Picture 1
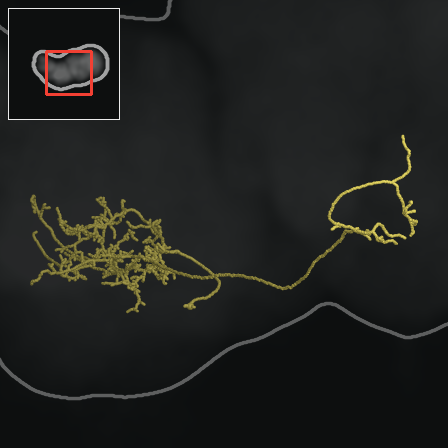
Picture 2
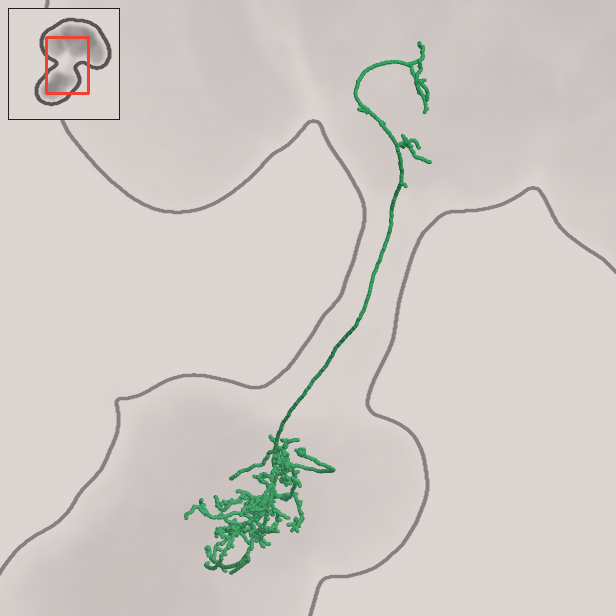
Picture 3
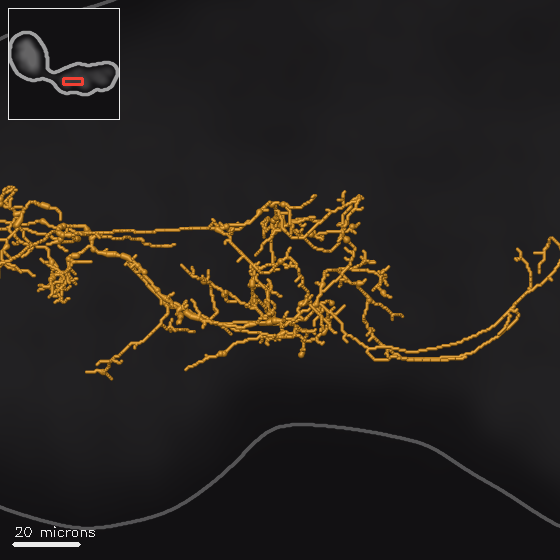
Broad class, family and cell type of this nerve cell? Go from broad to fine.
ascending neuron; hemilineage 08B; AN08B081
